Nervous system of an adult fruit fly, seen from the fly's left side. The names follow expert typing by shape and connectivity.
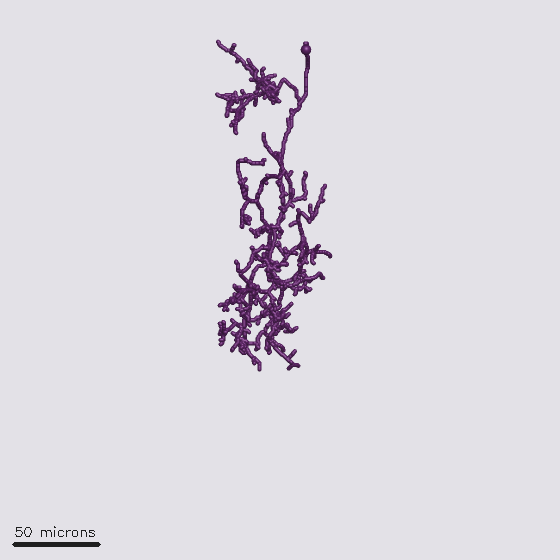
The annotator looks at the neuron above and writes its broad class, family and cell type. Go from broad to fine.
visual projection neuron; hemilineage SLPpl2; LoVP39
